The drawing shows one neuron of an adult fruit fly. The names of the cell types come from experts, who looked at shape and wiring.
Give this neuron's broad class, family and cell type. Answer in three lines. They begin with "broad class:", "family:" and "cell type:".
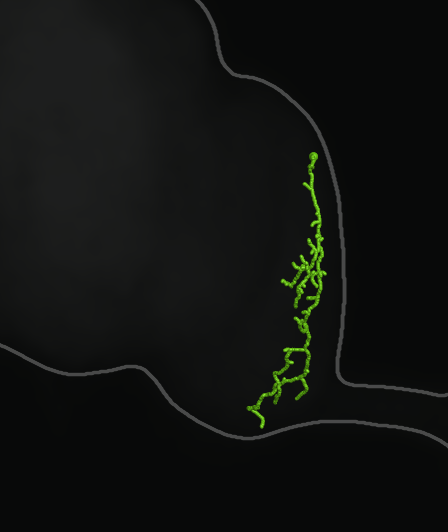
broad class: optic-lobe intrinsic neuron
family: Cm
cell type: Cm10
